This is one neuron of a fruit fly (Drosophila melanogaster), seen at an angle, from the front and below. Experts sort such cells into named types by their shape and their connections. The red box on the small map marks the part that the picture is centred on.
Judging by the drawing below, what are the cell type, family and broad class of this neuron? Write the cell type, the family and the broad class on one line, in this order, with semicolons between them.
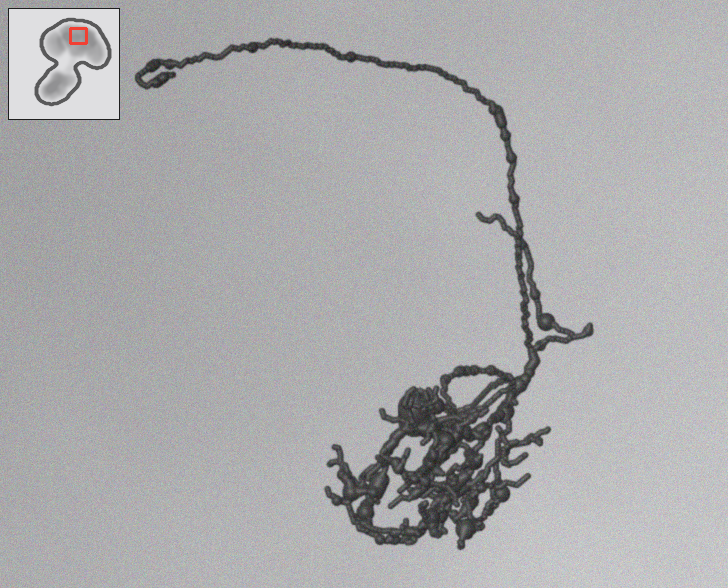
FC1F; class CX; central-brain intrinsic neuron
